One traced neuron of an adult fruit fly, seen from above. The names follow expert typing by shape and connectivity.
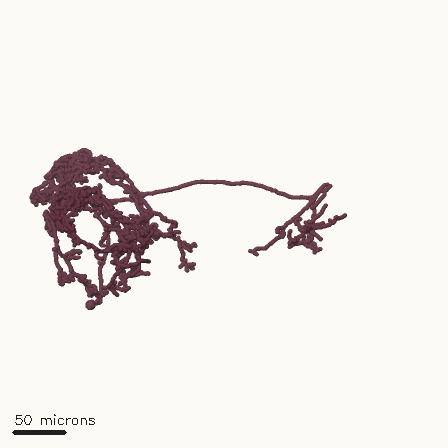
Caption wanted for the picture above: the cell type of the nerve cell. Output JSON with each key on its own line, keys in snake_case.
{
 "cell_type": "AVLP571"
}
